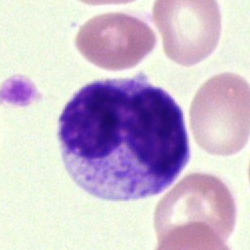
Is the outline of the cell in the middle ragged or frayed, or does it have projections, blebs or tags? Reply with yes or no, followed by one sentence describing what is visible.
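No. The cell has a round, smooth outline.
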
